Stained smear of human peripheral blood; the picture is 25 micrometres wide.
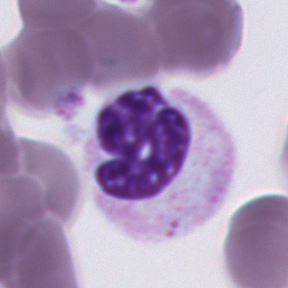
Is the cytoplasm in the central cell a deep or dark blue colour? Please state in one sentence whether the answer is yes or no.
No, the cytoplasm of this cell is pink, salmon or almost colourless, with no blue or grey.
